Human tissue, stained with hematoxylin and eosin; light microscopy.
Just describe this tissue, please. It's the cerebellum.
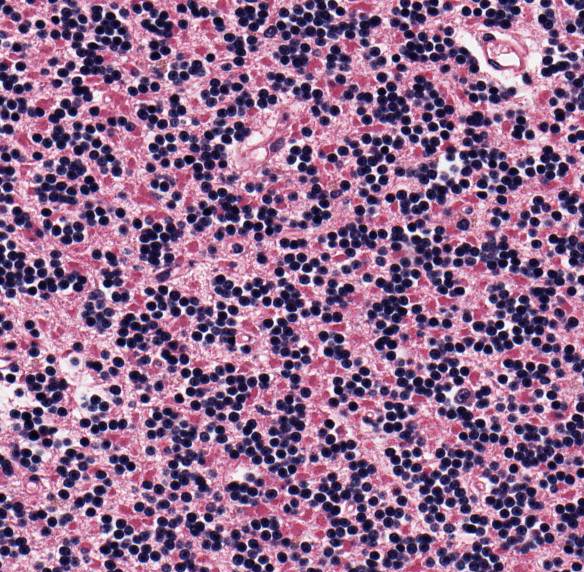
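Small dark nuclei pack the whole field, dense and fairly even, without layers or distinct units. Most are small, round and darkly stained, with barely any visible cytoplasm. No glands, tubules or epithelial linings anywhere.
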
